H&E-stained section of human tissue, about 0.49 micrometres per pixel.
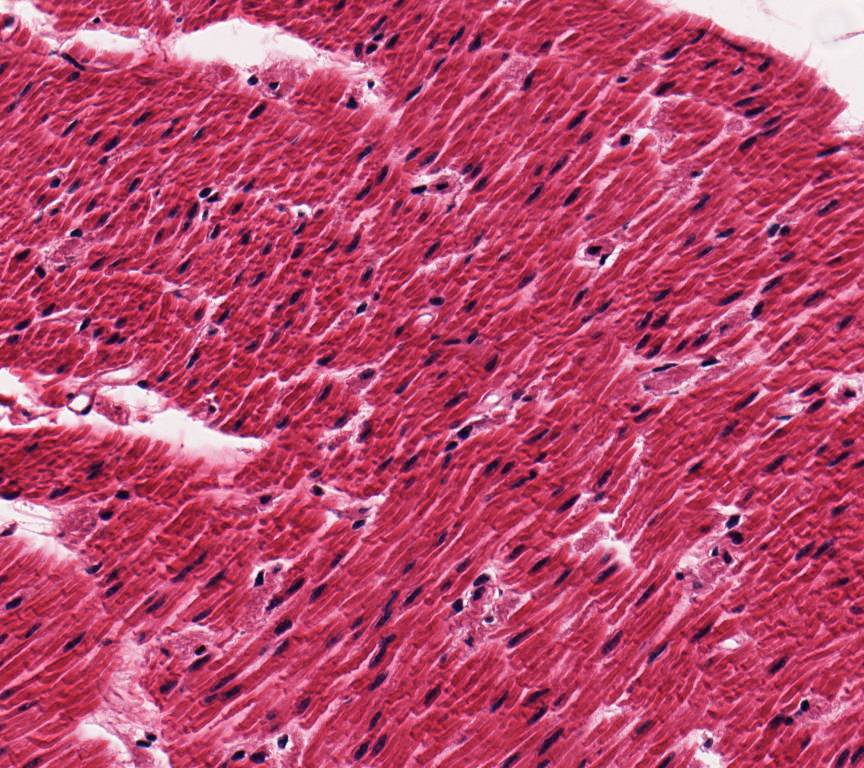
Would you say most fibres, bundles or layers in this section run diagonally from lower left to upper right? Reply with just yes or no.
Yes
